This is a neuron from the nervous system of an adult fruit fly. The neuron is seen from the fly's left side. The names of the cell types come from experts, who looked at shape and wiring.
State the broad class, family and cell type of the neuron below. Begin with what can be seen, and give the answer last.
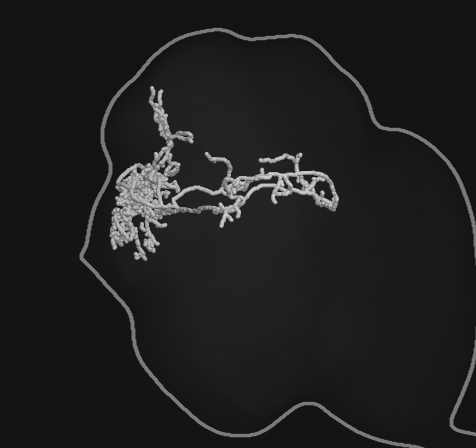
As drawn here it is wider than it is tall. Its broad class is central-brain intrinsic neuron. The family is hemilineage VLPl2_medial. The cell type is CB3690.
